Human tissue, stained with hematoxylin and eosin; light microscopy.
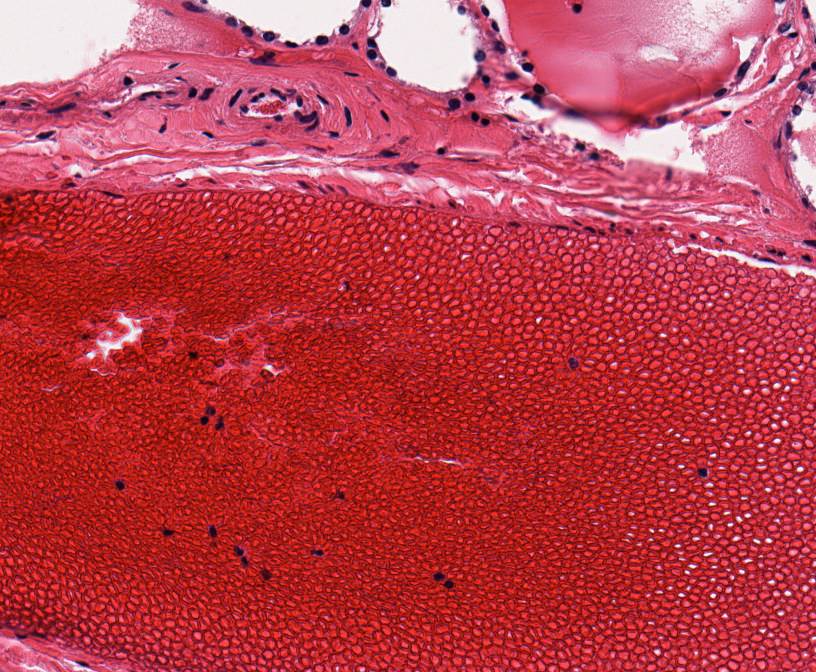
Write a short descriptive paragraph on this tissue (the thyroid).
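Lower two-thirds: solid mass of densely packed red blood cells. Cells pressed together into polygonal, honeycomb-like outlines. Only a few small dark nuclei among them, mainly in the left half of the mass. Upper left-centre: small vessel with a thick cellular wall, lying in connective tissue.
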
